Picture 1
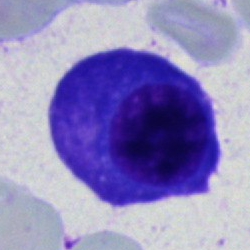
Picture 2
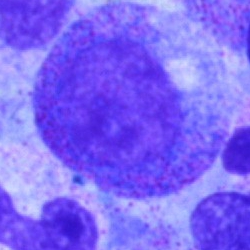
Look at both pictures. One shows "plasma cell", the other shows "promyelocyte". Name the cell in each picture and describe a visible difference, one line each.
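Picture 1: plasma cell. The cytoplasm shows no distinct granules.
Picture 2: promyelocyte. Many fine pinkish-purple granules are scattered through the cytoplasm.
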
